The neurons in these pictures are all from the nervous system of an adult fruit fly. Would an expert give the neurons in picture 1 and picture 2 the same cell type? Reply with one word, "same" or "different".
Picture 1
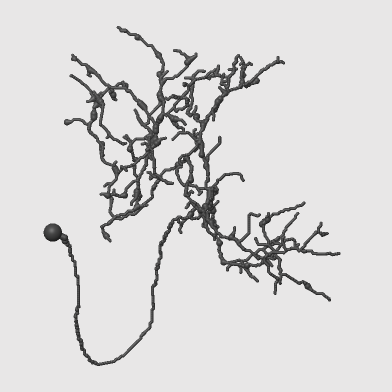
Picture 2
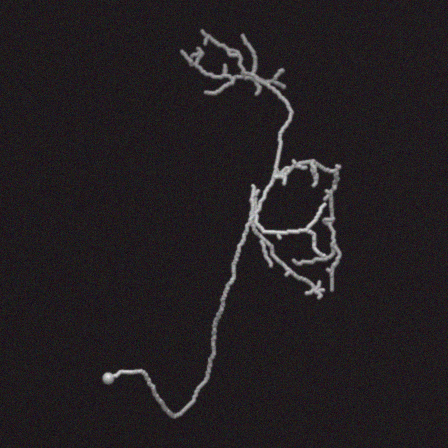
different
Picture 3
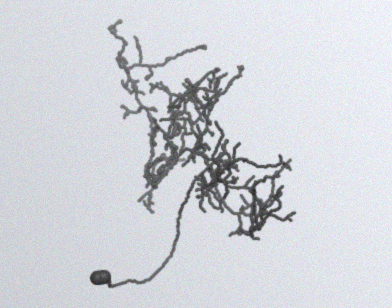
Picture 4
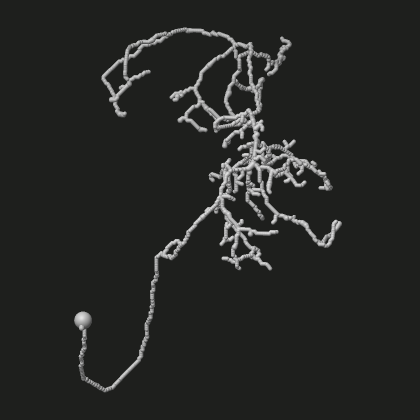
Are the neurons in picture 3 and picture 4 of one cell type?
different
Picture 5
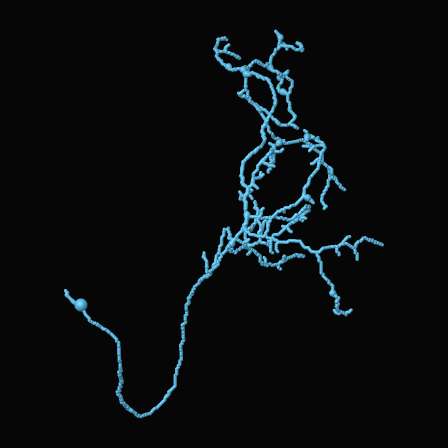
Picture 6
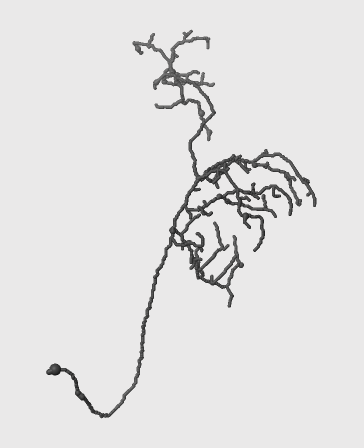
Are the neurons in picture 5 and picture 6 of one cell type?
same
